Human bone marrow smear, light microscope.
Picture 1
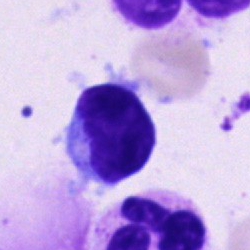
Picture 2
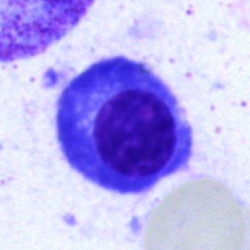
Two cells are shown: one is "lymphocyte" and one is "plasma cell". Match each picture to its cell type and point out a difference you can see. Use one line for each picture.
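Picture 1 shows a lymphocyte: The cytoplasm is scant and forms a pale blue rim mainly on the left side of the nucleus.
Picture 2 shows a plasma cell: The cytoplasm is abundant and deep blue.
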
